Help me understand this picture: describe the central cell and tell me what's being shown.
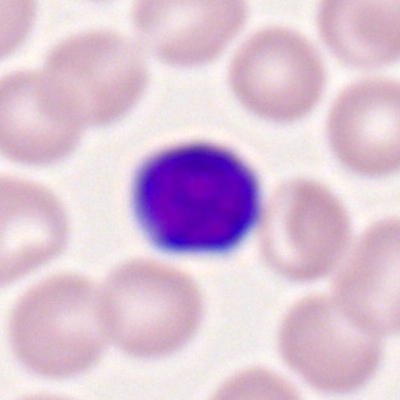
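Roughly round outline here, with a few slightly flattened sides. The nucleus fills almost the whole cell, and its chromatin is dense and stains dark purple. Any cytoplasm shows at most as a very thin bluish rim at the edge. So this one's a lymphocyte.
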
